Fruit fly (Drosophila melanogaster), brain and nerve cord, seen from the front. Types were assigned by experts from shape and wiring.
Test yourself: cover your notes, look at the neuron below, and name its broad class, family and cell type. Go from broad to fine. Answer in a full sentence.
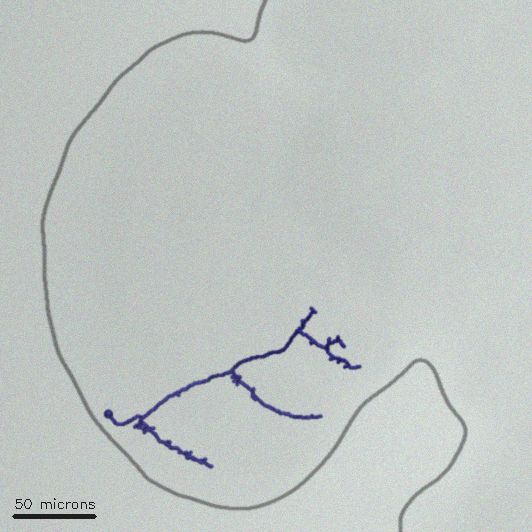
An optic-lobe intrinsic neuron of the TmY family, type TmY9a.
